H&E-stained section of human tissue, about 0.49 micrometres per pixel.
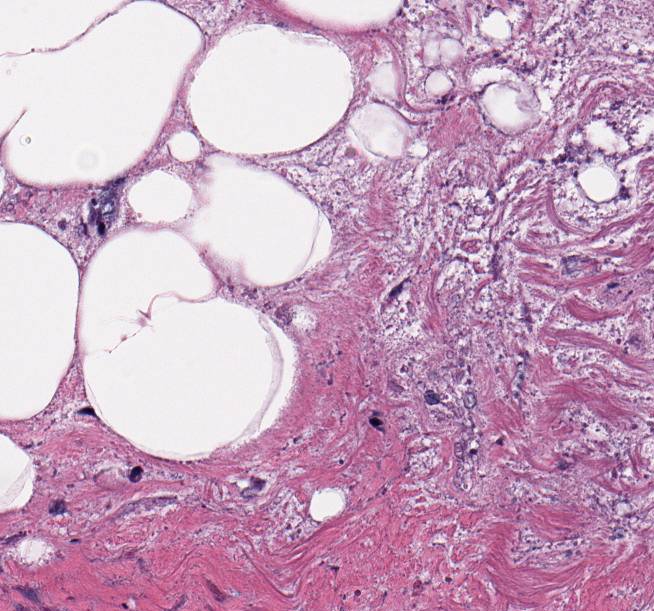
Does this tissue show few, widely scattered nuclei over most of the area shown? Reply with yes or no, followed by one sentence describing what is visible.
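Yes. Nuclei are sparse and scattered singly through the stroma.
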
